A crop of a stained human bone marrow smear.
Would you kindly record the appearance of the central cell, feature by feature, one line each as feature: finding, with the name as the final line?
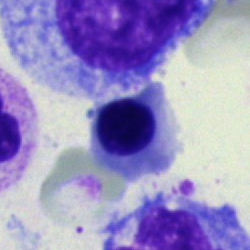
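Nucleus: off-centre, over toward the upper left
Cytoplasm: pale grey-blue, more of it to the right and below
Granules: none in the cytoplasm
Nucleoli: none to be seen
Name: erythroblast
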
